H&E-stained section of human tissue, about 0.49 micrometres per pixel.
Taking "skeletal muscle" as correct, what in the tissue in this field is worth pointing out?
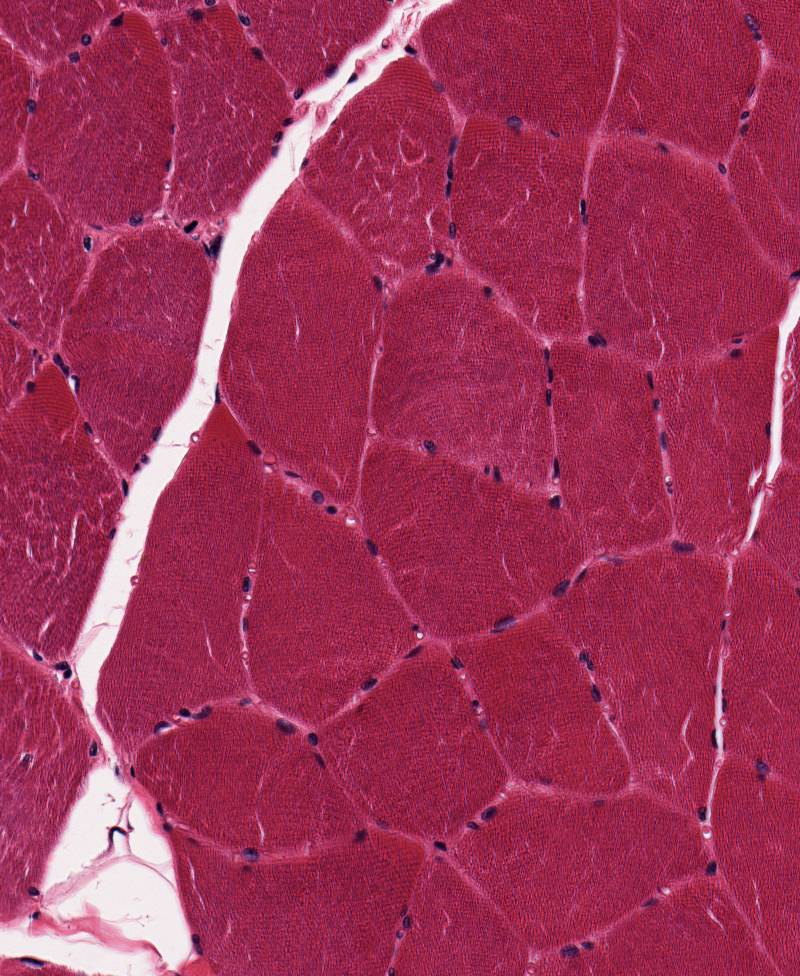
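In this field of skeletal muscle, the nuclei sit at the edges of the fibres rather than in their centres.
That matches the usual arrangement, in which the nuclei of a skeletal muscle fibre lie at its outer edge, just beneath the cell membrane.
The nuclei are small, dark purple and flattened or oval, the fibre cytoplasm is deep pink-red with a fine stippled texture, and only thin pale pink strands of connective tissue lie between individual fibres. None of these features runs counter to the name.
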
